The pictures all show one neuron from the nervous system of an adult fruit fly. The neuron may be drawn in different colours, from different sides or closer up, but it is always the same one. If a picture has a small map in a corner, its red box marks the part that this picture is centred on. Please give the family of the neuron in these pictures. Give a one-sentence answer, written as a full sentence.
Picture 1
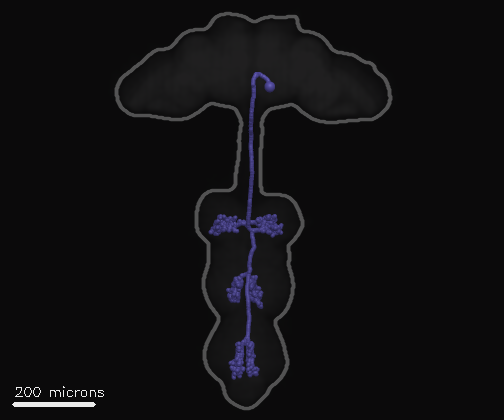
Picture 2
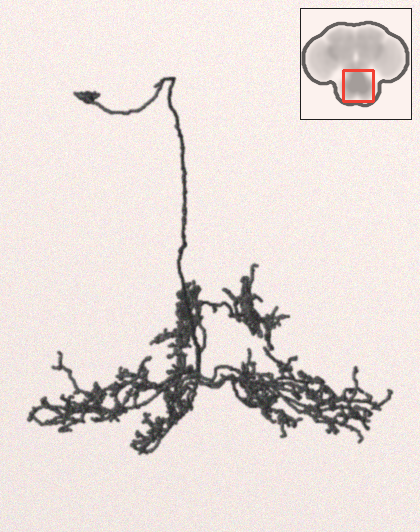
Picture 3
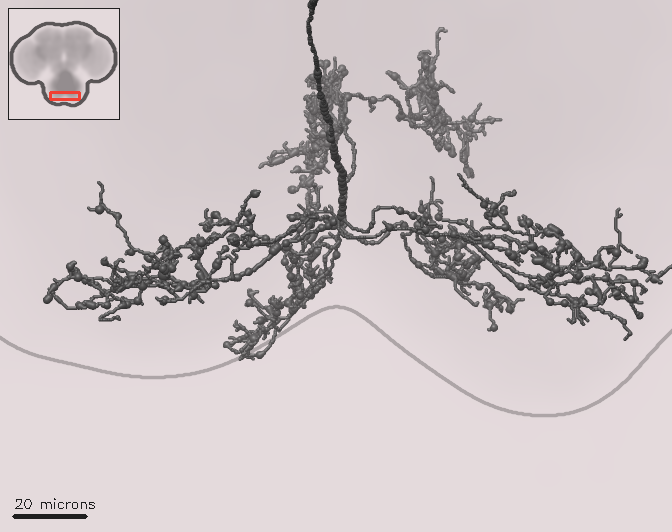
The family name for this neuron is hemilineage 05B.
